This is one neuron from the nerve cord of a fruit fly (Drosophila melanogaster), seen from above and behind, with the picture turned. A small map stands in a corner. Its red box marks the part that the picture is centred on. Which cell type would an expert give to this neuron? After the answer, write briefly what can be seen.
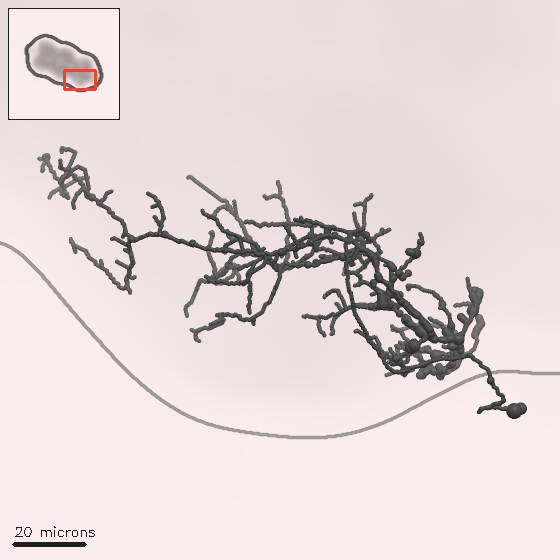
The cell type is IN19A108. Its broad class is nerve-cord intrinsic neuron. From left to right in the picture it spans about 140 microns. Dozens of branch ends can be seen.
